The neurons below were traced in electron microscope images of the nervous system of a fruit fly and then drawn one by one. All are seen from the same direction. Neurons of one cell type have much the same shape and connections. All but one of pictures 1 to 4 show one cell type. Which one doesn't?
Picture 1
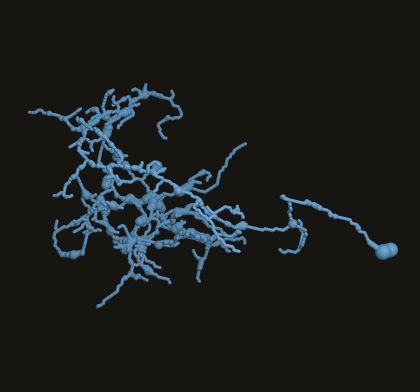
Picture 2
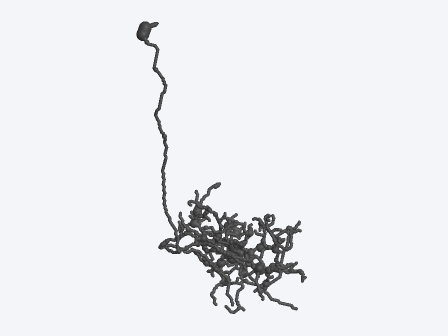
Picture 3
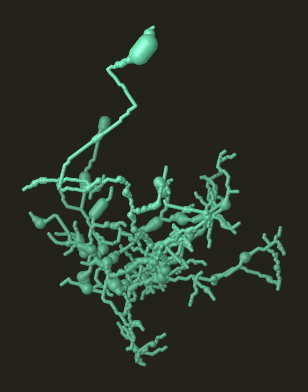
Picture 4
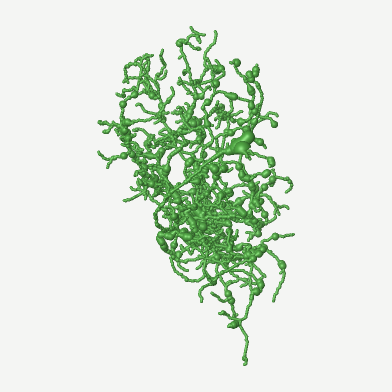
Picture 4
